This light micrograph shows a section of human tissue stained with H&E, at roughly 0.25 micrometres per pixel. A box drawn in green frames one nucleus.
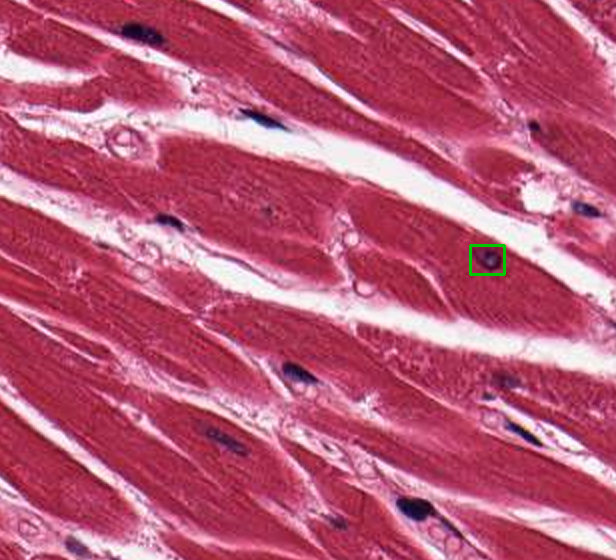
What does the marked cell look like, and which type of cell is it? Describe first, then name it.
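The nucleus is small and round, unlike the longer, spindle-shaped dark nuclei elsewhere in the field. The nucleus is dark purple with a slightly paler spot in its middle. The nucleus sits inside the cell, surrounded on all sides by red cytoplasm, away from the cell's edges. The cytoplasm is abundant and deep red, with faint streaks running along the length of the cell. The cell lies in a diagonal band parallel to the neighbouring fibres, separated from the one above by a white gap. Type of cell: cardiomyocyte.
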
